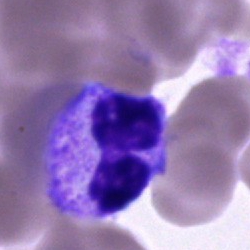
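Segmented neutrophil (central cell). The cell outline is roughly round. Its nucleus has two lobes, one above the other, and lies toward the right side of the cell. Pale lilac cytoplasm forms a broad crescent on the left side of the nucleus.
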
